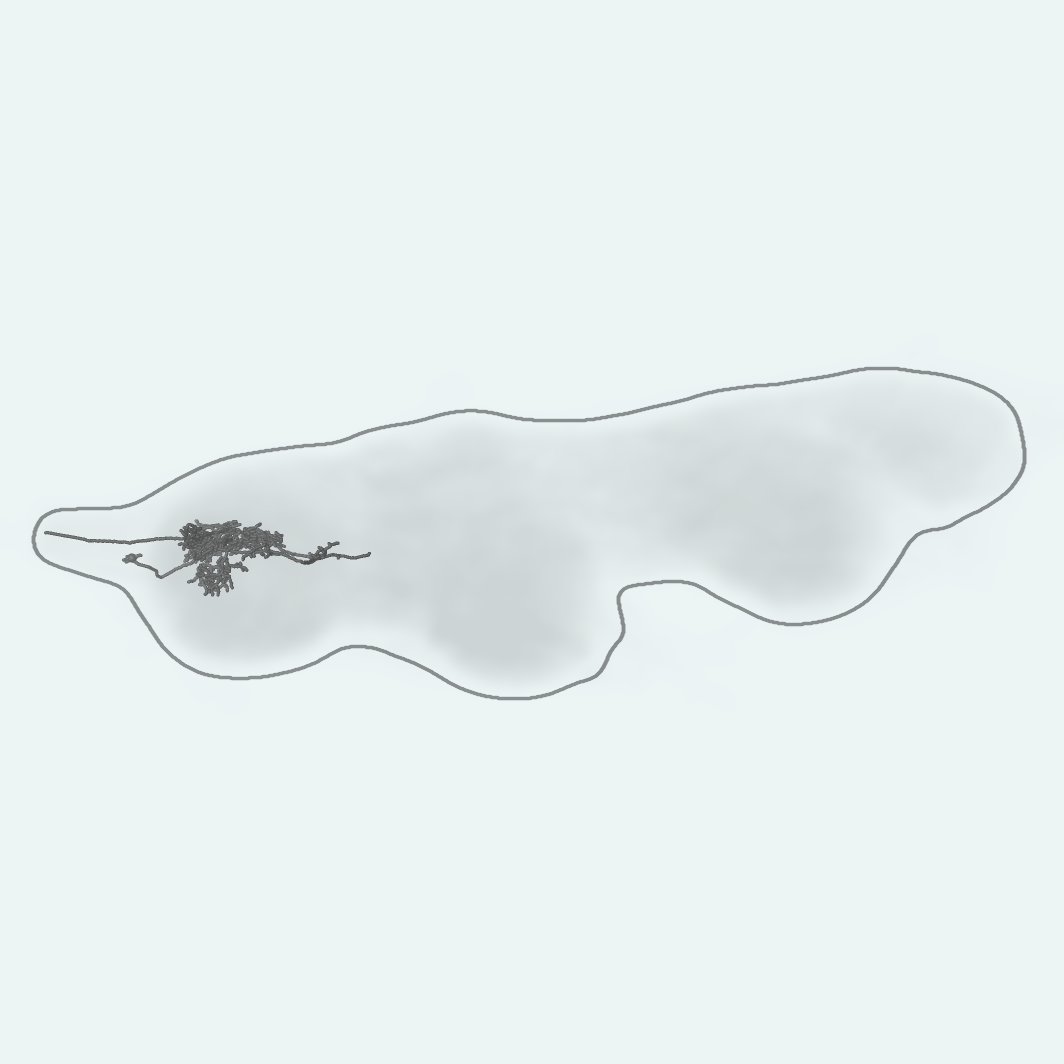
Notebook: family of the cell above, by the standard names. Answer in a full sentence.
The family is hemilineage 08B.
